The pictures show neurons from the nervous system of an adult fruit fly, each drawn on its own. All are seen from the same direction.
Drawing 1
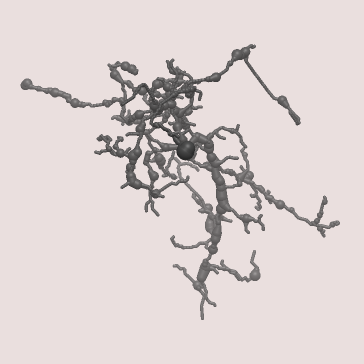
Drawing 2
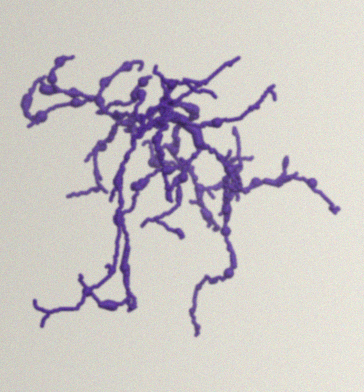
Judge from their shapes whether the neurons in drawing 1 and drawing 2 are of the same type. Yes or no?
yes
